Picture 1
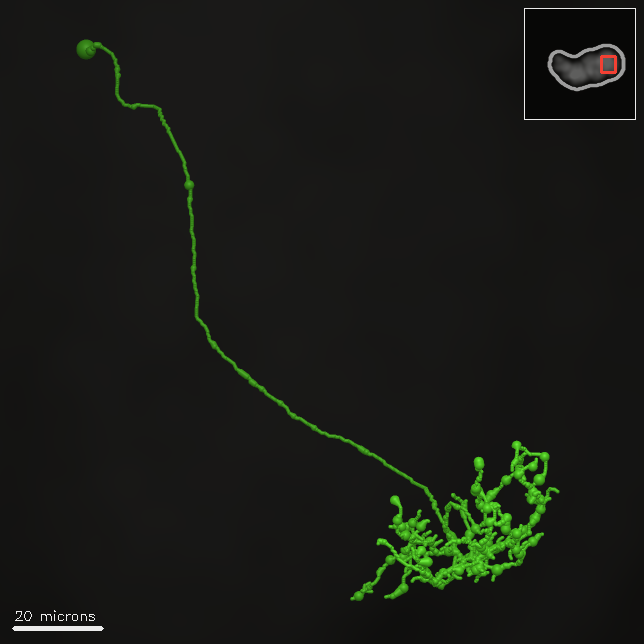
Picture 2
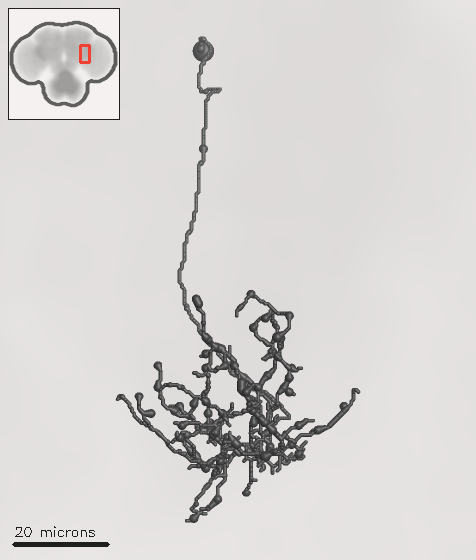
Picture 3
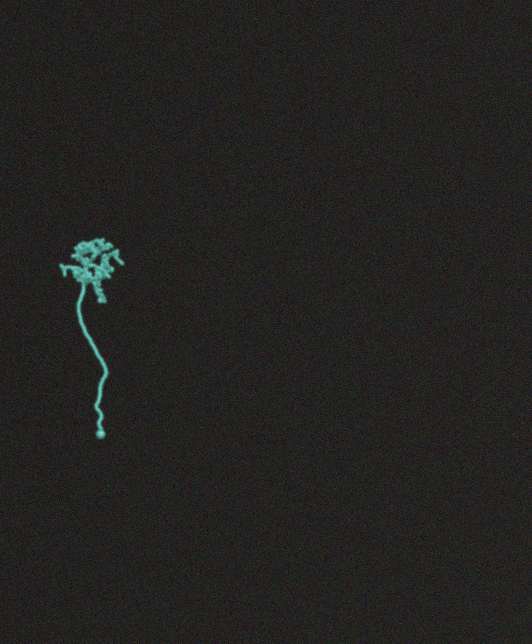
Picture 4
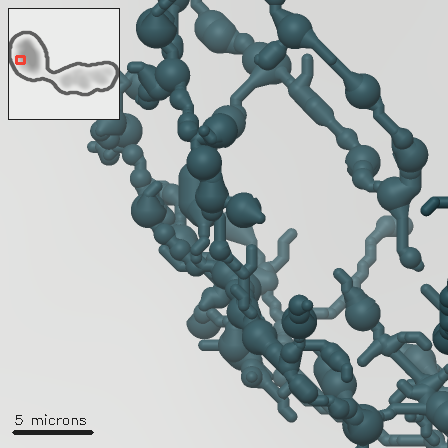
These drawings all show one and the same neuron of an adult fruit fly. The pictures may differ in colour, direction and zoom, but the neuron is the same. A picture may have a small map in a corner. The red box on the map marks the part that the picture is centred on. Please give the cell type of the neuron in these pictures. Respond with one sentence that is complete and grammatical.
It is AVLP548_g2 that names the cell type of this neuron.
